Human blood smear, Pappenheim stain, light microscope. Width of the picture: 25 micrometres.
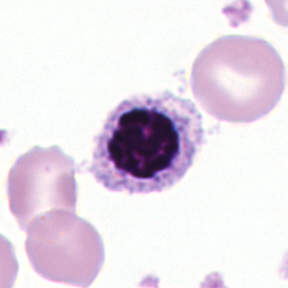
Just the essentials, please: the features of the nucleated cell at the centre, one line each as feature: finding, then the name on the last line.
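Edge: slightly ragged, fuzzy even, rather than sharply smooth.
Nucleus: a single round mass, no lobes or indentation, about 6 micrometres across.
Chromatin: dark purple, densely clumped.
Cytoplasm: a rim of pale lilac around the nucleus on all sides.
Identity: normoblast.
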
